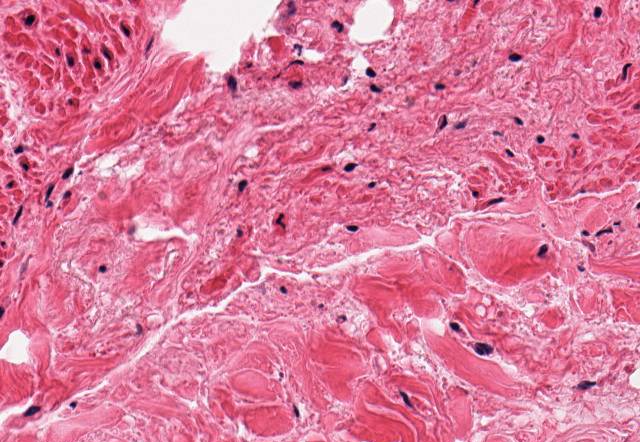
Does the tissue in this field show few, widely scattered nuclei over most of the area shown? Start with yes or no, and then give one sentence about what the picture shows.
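Yes. The nuclei are small, dark and sparsely scattered through the field.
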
